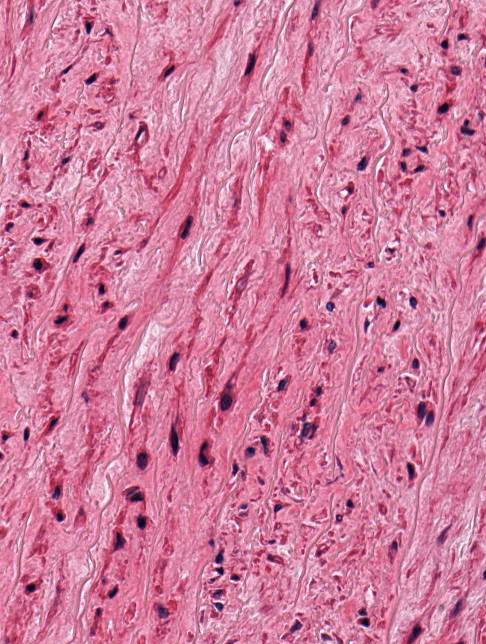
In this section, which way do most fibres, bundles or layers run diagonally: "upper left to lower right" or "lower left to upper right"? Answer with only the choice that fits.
Lower left to upper right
